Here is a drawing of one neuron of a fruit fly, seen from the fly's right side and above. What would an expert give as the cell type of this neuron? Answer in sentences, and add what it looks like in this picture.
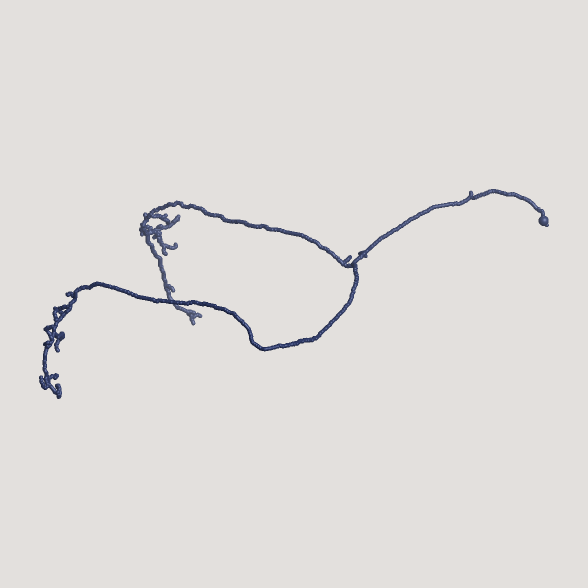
It is of cell type PS087. It is a central-brain intrinsic neuron. The cell body is on the right of the picture. In this view it is wider than it is tall.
